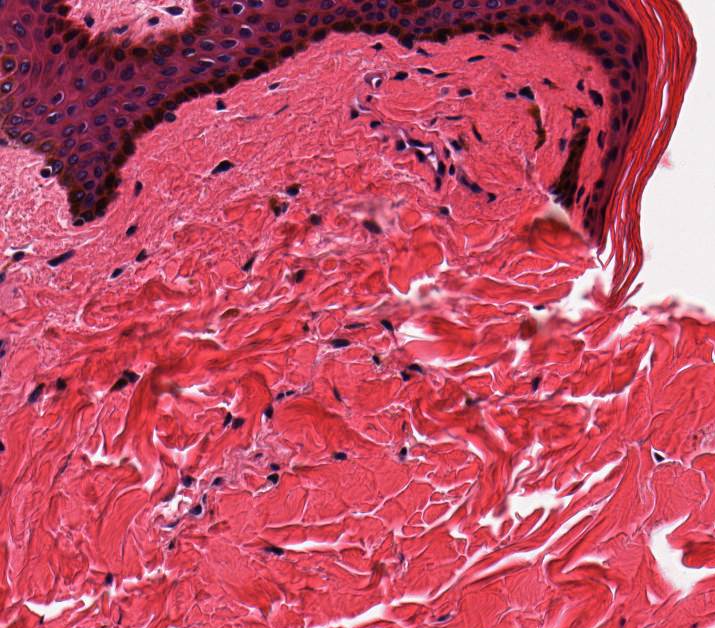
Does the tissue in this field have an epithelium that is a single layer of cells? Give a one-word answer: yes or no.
No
